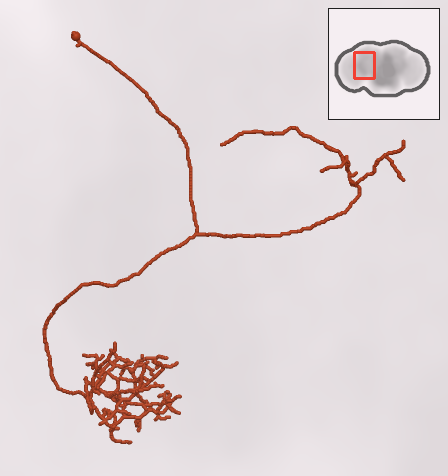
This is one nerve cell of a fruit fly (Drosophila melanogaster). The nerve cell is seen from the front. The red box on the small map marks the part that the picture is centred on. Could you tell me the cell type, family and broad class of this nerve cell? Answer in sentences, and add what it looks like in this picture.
It is of cell type LC29. The family is hemilineage VPNd1. This is a visual projection neuron. Its cell body lies at the upper left of the picture. As drawn here it is about as wide as it is tall.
